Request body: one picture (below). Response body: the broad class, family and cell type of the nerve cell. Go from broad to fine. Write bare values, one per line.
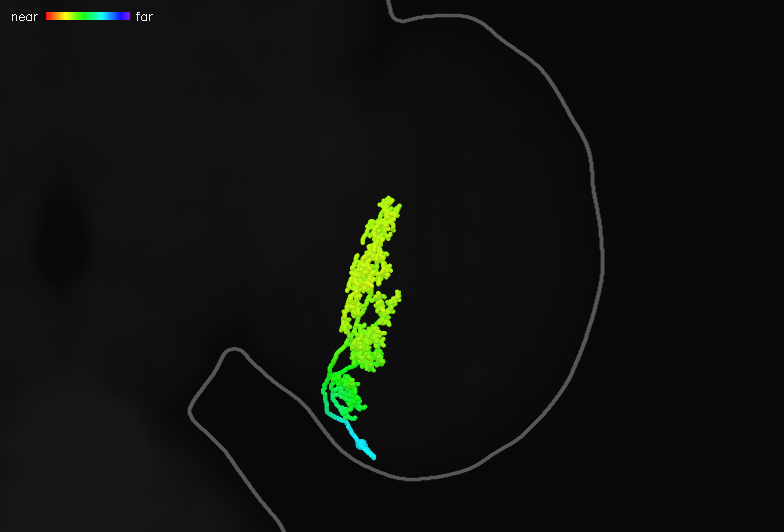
optic-lobe intrinsic neuron
Pm
Pm3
